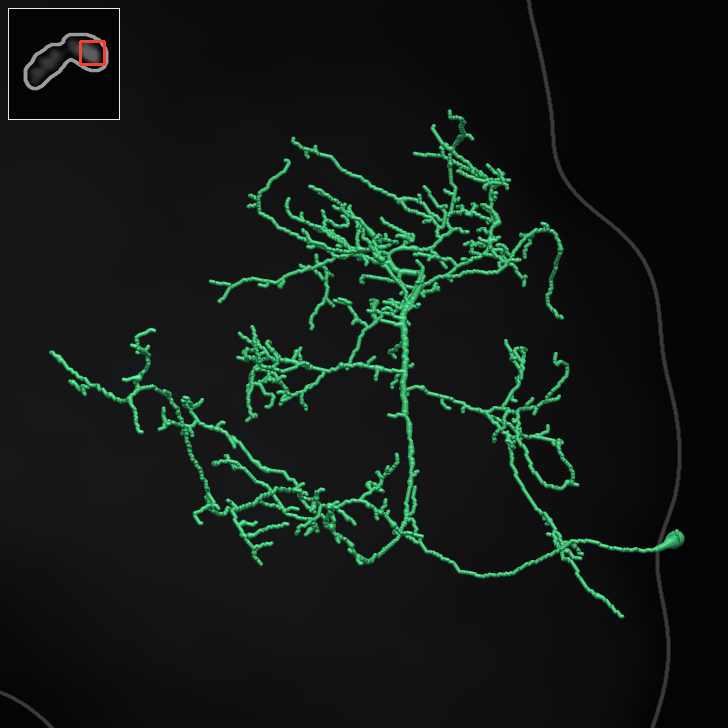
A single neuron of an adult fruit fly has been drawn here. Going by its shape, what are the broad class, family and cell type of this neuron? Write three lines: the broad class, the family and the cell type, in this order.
central-brain intrinsic neuron
hemilineage VLPd1
AVLP039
